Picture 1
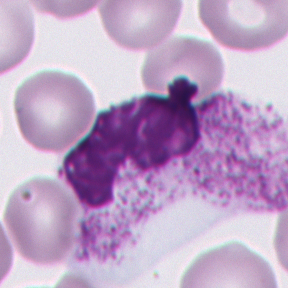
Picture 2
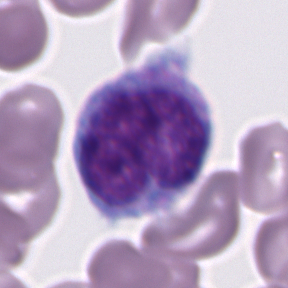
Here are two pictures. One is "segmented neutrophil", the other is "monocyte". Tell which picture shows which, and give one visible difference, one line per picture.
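The cell in picture 1 is a segmented neutrophil. Many fine purple granules are scattered through the cytoplasm.
The cell in picture 2 is a monocyte. No distinct granules are visible in the cytoplasm.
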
